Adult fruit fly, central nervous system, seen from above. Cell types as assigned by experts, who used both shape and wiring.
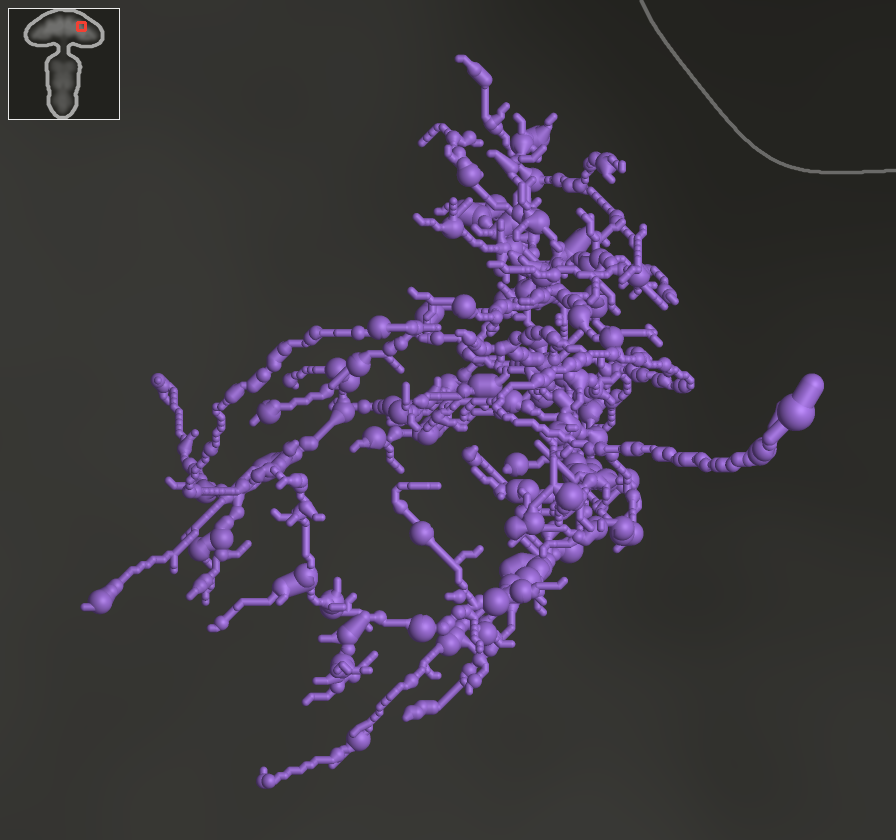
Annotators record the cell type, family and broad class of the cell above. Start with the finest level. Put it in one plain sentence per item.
Type PVLP088 of hemilineage VLPl4_anterior, a central-brain intrinsic neuron.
